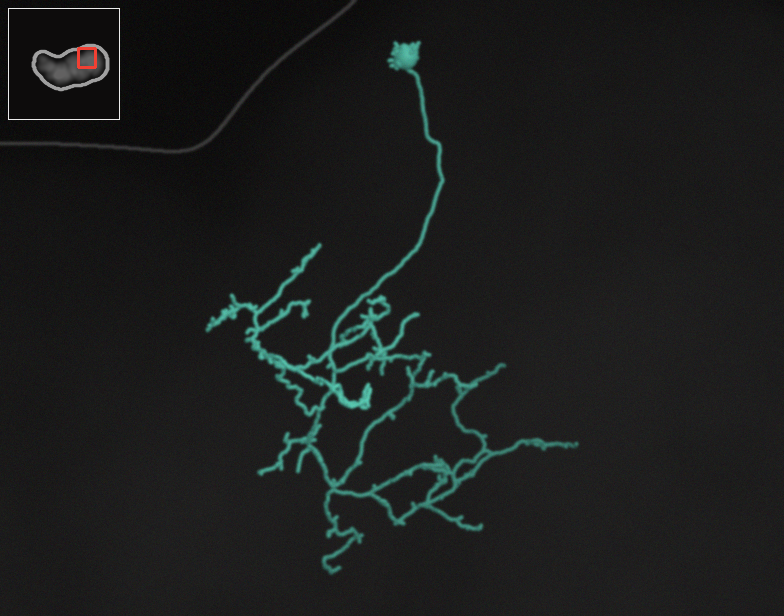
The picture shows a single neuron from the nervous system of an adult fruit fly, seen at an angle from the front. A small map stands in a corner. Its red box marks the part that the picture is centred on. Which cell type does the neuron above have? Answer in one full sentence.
This neuron is of the type SMP428_b.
